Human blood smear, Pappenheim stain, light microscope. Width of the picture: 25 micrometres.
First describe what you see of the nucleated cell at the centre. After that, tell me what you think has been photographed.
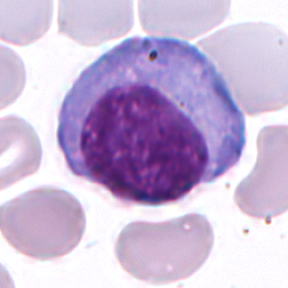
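Notice the roughly round outline and its even edge. The nucleus, a single oval mass without lobes or indentation, sits off-centre low in the cell, most cytoplasm above it. Its chromatin is dark purple and clumped, with scattered paler patches. You have found a plasma cell.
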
